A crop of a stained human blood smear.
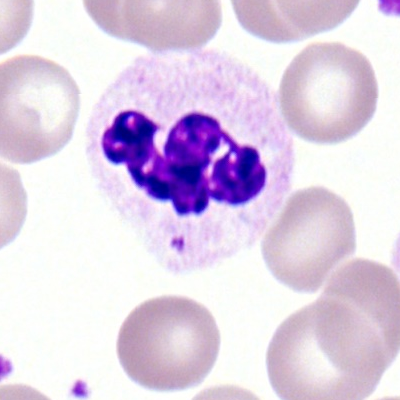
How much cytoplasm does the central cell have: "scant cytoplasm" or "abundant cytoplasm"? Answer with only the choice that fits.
Abundant cytoplasm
